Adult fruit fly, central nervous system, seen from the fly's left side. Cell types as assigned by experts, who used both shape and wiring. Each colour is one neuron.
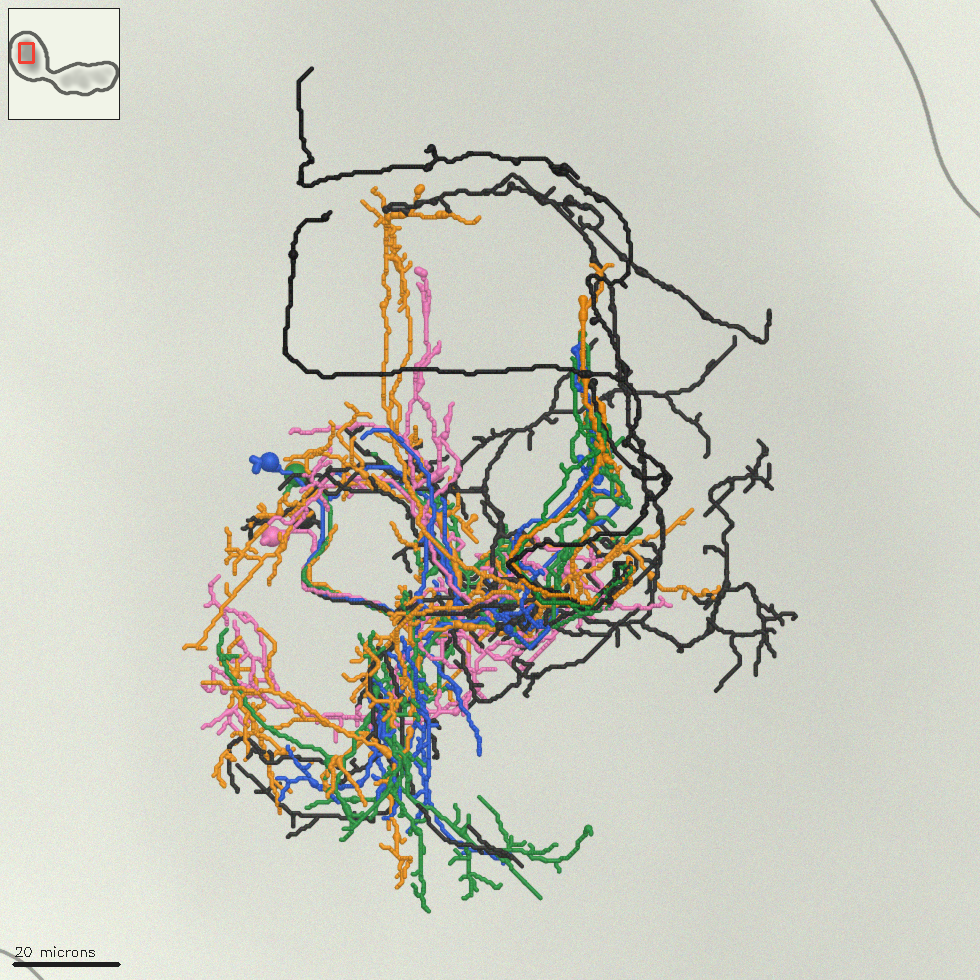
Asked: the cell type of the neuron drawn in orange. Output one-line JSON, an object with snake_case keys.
{"cell_type": "AVLP274_a"}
